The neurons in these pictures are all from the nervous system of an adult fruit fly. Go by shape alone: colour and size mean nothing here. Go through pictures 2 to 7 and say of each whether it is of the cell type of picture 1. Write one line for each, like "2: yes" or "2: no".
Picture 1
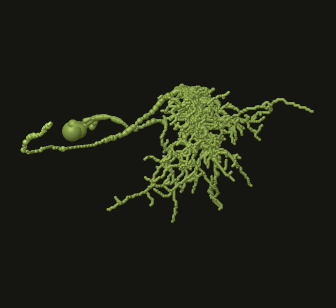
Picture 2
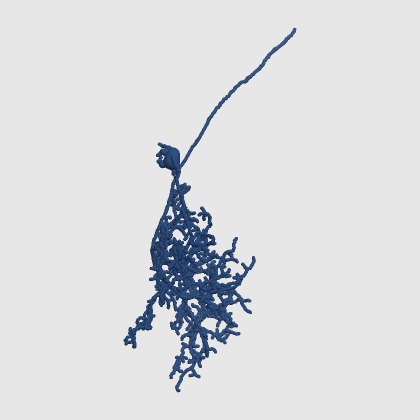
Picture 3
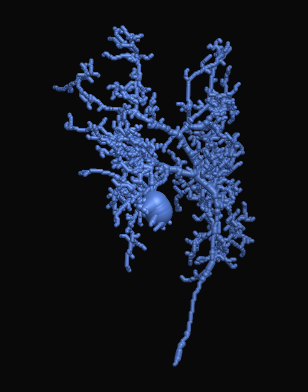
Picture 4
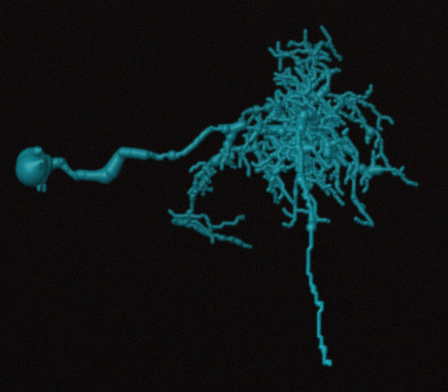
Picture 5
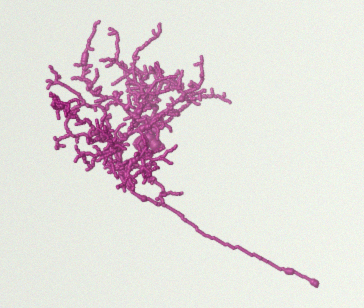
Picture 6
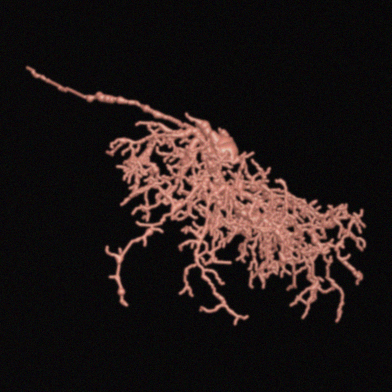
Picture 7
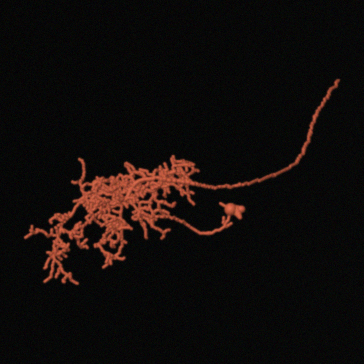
2: no
3: no
4: yes
5: no
6: no
7: yes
